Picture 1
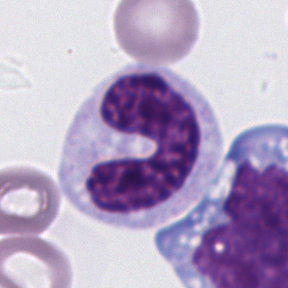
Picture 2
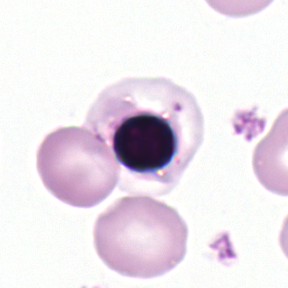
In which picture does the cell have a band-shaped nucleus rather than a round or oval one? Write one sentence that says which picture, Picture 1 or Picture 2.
The nucleus is drawn out into a curved band, without separate lobes, in picture 1.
